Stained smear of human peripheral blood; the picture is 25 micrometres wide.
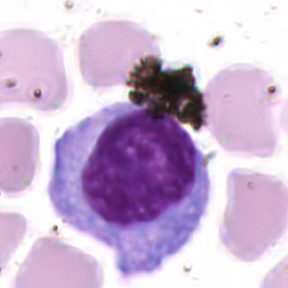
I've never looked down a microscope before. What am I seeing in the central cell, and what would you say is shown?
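The outline of the cell is irregular, and a rounded bulge projects from its bottom. More than half of the cell is taken up by the nucleus. The cytoplasm forms a rim that is widest below the nucleus, and no distinct granules are visible in it. This is a plasma cell.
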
